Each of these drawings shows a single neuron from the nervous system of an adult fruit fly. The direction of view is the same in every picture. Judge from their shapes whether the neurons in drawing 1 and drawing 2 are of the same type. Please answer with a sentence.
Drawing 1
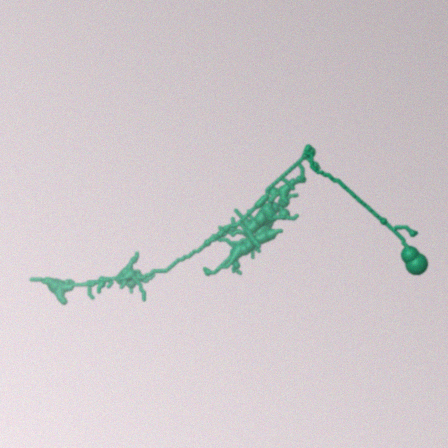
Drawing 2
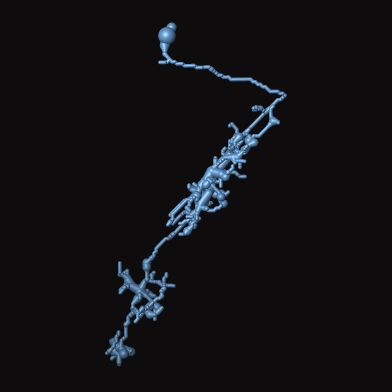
They are of the same cell type.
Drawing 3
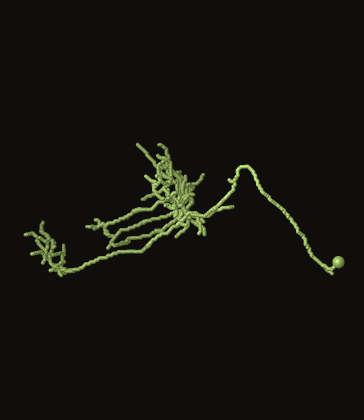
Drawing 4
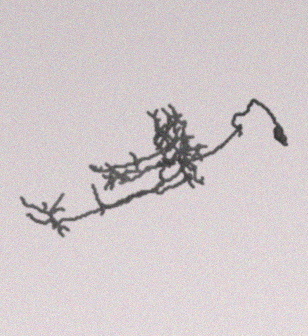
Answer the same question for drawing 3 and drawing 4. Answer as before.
They are of the same cell type.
